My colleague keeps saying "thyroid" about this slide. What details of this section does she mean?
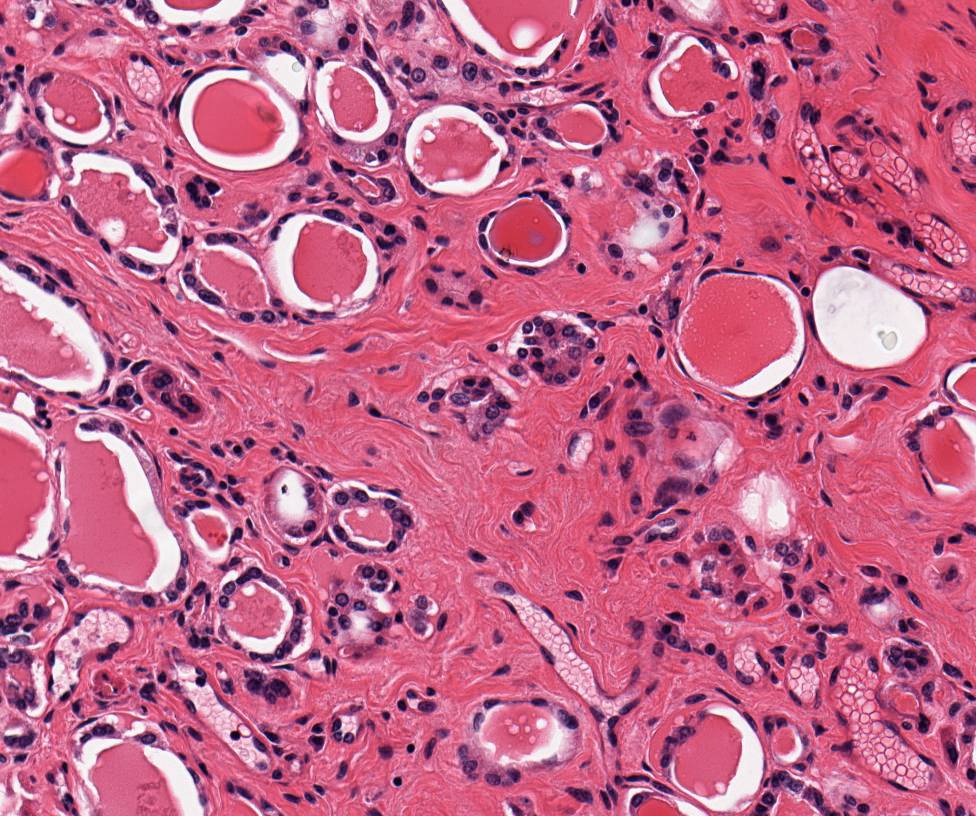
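This section is thyroid.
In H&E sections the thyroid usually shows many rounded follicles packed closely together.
Here the field is indeed made of rounded follicles filled with pink colloid, and that part fits. Look, though, at how they are placed: they lie scattered in dense fibrous stroma rather than packed closely.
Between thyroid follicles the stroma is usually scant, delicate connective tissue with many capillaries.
In this field, dense pink collagen instead fills a broad band across the centre and right between the follicles, so the stroma does not match that usual picture. Notice too the small round clear vacuoles in the colloid of several follicles. Near the centre, small solid clusters of epithelial cells without colloid lie in the stroma.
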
